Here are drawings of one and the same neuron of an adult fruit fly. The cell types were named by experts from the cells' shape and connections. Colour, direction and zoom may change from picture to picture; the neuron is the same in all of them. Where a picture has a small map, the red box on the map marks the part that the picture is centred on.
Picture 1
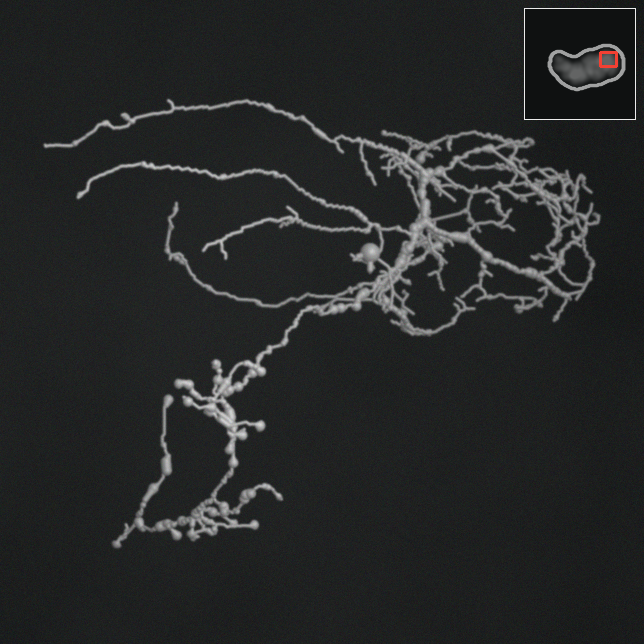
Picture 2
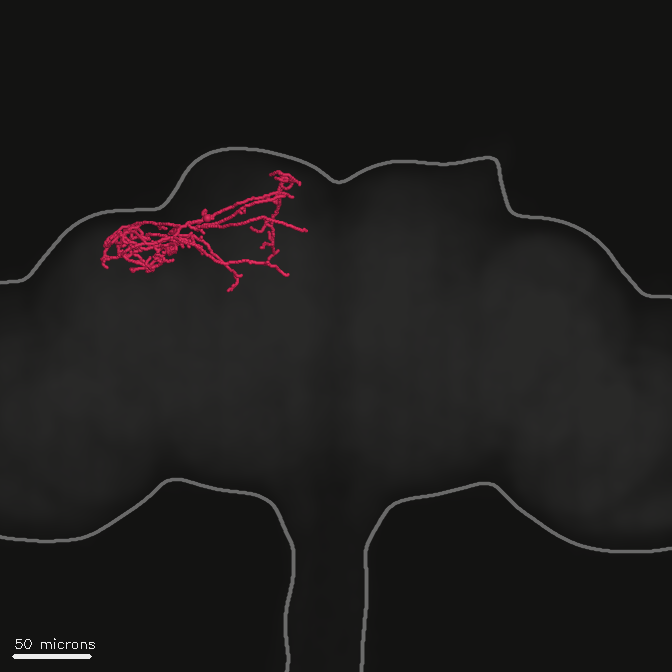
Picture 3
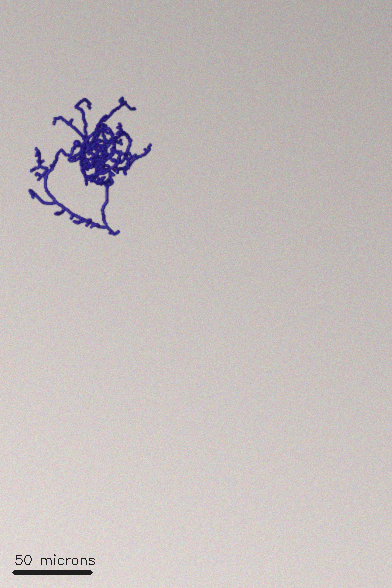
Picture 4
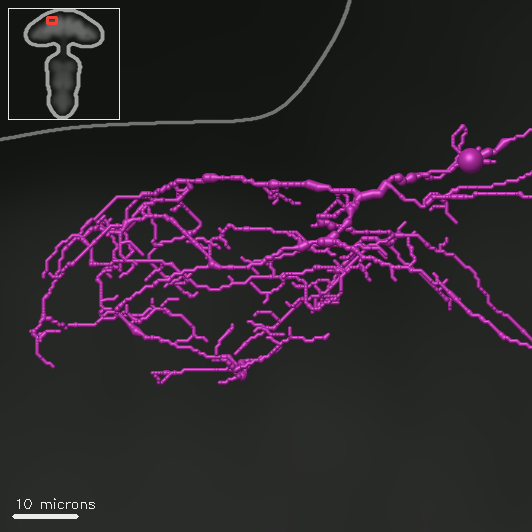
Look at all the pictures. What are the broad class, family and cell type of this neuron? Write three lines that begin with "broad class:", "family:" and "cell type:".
broad class: central-brain intrinsic neuron
family: hemilineage AOTUv1_medial
cell type: AOTU022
